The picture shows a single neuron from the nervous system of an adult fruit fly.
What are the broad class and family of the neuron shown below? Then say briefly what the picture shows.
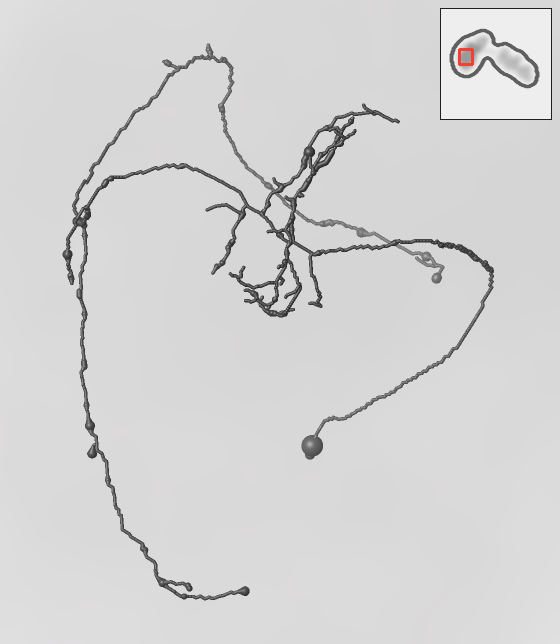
Its broad class is central-brain intrinsic neuron. Its family is called class CX. As drawn here it is taller than it is wide.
